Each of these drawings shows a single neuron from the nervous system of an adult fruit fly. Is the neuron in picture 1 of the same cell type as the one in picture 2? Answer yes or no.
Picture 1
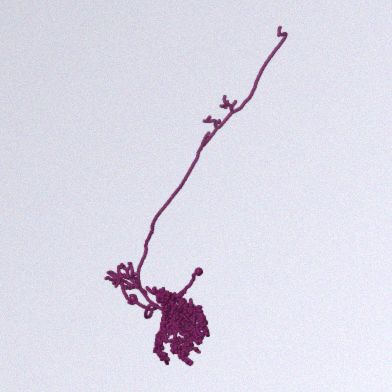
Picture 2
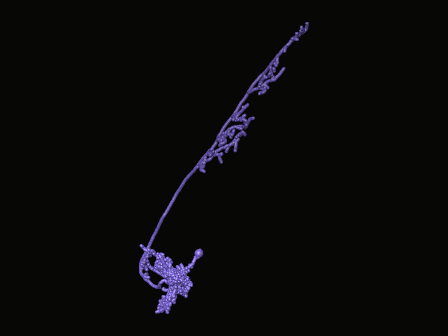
no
